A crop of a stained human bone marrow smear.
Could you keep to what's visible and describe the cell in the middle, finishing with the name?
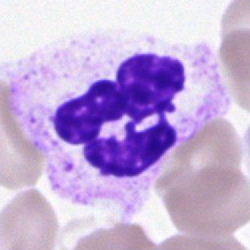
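Irregular and somewhat angular, the cell outline is not round. The chromatin is dense, dark purple and clumped. Cytoplasm is abundant and pale pinkish-lilac, with fine lilac granules scattered throughout. The cell is a segmented neutrophil.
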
